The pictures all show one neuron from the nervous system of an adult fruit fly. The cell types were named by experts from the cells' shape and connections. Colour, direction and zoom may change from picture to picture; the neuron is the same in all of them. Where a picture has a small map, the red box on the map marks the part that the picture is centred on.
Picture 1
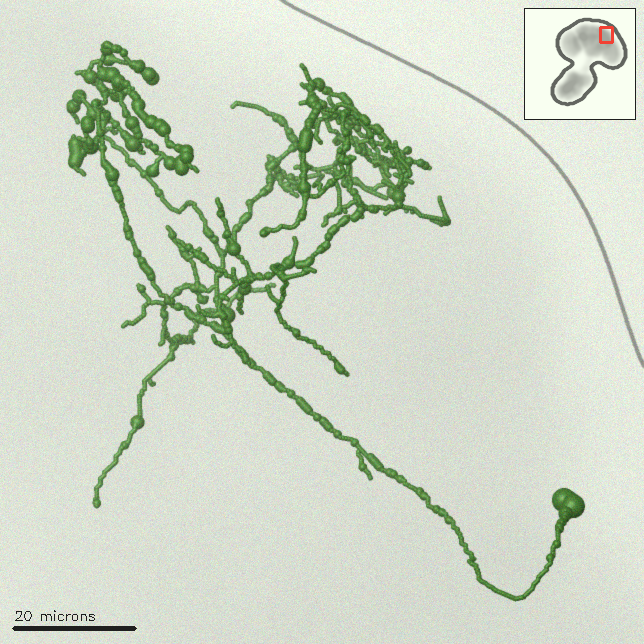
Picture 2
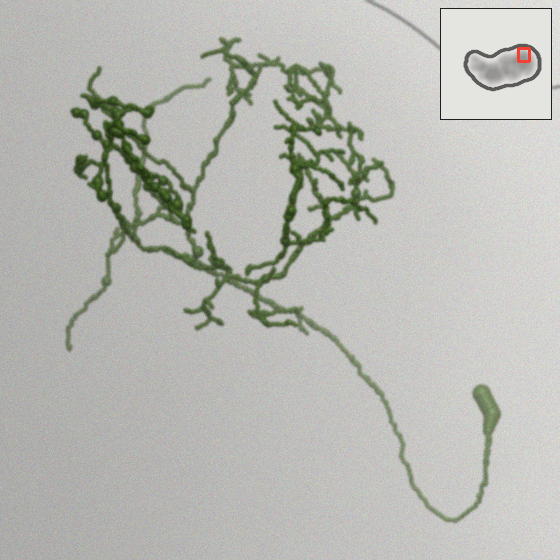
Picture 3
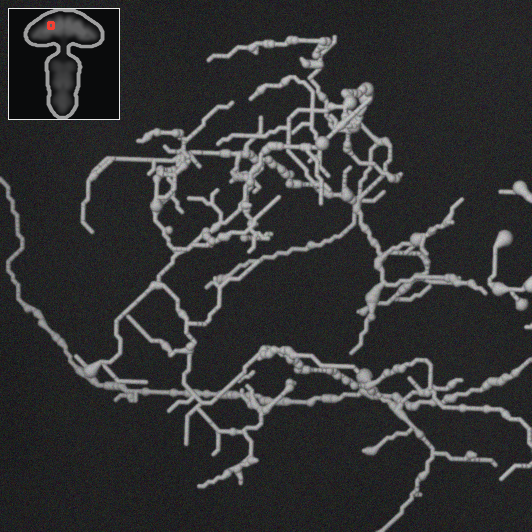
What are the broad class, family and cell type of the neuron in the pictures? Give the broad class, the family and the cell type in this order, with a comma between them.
central-brain intrinsic neuron, hemilineage SLPal3_and_SLPal4_dorsal, CB2302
